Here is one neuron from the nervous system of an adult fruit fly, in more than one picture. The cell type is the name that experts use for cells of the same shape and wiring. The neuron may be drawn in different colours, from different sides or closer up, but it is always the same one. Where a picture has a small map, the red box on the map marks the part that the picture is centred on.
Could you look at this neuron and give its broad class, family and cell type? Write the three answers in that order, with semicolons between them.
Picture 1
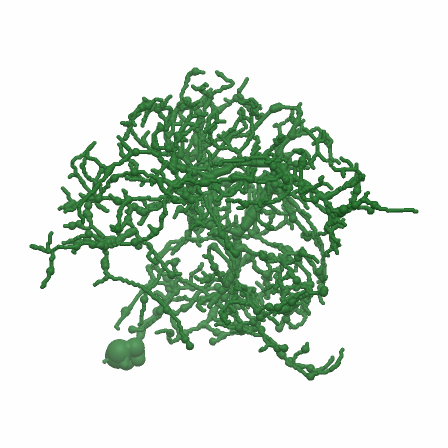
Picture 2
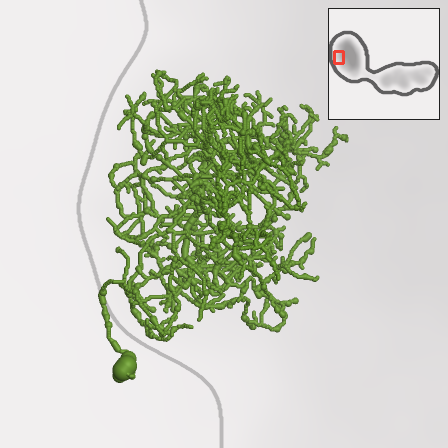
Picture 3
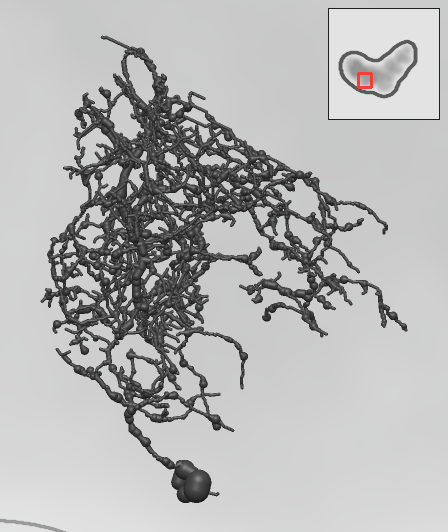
central-brain intrinsic neuron; hemilineage ALl1_dorsal; lLN2X02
